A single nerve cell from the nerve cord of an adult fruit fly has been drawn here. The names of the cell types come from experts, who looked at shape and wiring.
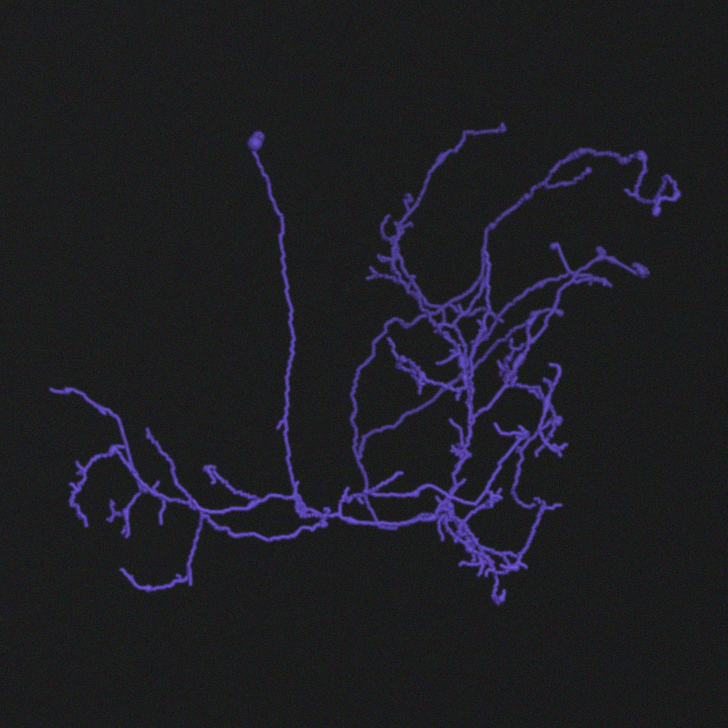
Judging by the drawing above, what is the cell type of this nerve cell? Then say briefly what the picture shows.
It is of cell type IN12B051. It is a nerve-cord intrinsic neuron. The picture shows dozens of branch ends. As drawn here it is wider than it is tall.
